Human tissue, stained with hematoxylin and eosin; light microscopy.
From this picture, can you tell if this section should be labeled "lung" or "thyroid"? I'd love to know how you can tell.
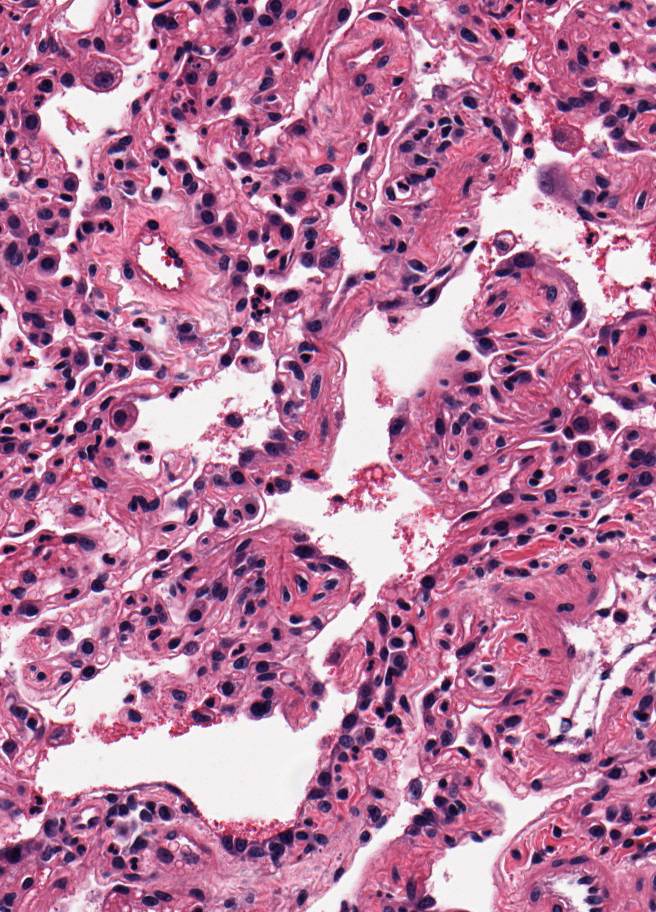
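It is lung. Irregular, branching spaces wind between thick, cellular pink partitions, and they are empty rather than colloid-filled.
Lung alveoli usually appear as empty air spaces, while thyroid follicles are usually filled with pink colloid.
Plump cuboidal cells with round dark nuclei line the partitions, bulging into the spaces. A few large round cells with abundant pink cytoplasm and one nucleus lie near the left edge. Central spaces hold small loose clusters of red blood cells and pink granular debris.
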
